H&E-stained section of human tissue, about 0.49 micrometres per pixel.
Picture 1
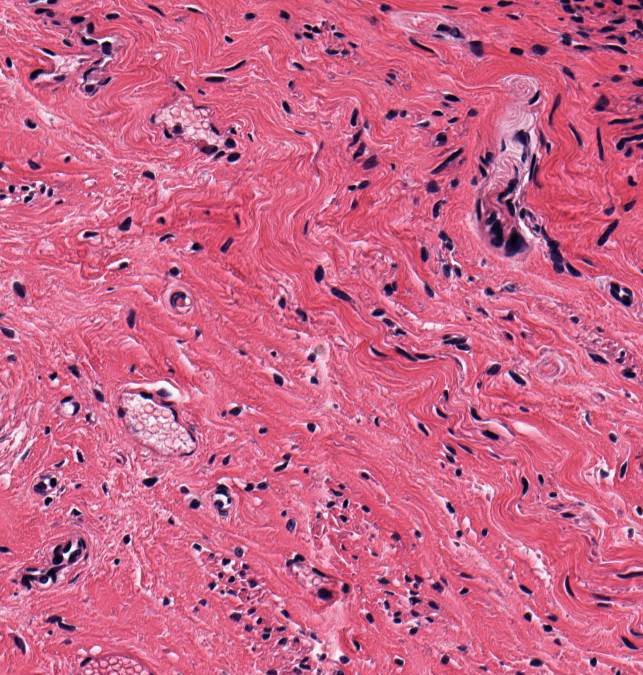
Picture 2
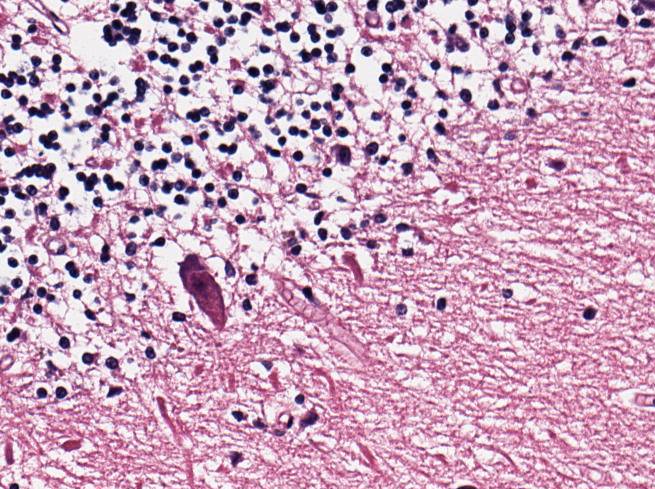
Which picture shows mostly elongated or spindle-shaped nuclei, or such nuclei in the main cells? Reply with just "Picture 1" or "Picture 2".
Picture 1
